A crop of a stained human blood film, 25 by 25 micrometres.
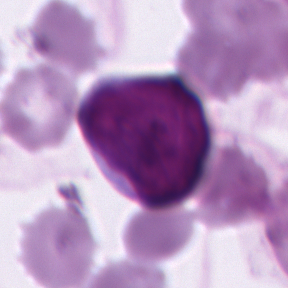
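Myeloblast, the nucleated cell at the centre of a stained peripheral blood smear. The outline is smooth, without surface projections. The nucleus fills almost the whole cell; its chromatin is dark purple and finely textured, not clumped. Cytoplasm shows only as a narrow pale bluish crescent at the lower left.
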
